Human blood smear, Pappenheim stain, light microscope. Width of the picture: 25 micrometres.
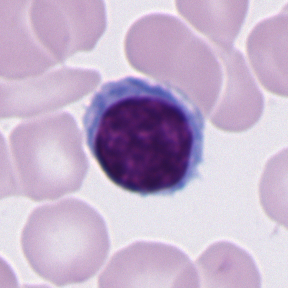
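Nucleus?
Round, about 9 micrometres across, filling about 70% of the cell's area; chromatin dense, coarsely clumped into darker patches.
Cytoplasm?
Narrow pale blue rim; outer edge slightly ragged rather than smooth.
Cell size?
About 11 by 10 micrometres.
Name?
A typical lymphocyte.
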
